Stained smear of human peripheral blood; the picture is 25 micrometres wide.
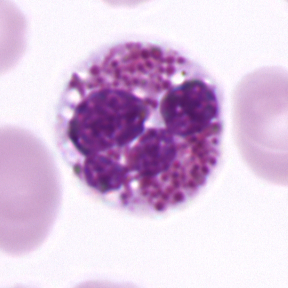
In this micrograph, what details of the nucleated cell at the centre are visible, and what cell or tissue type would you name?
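Look first at the edge: the cell has a round, smooth outline and is about 15 micrometres across. Now the chromatin, which is dense and dark purple. Then notice how the cytoplasm is packed with coarse, round, reddish-purple granules, all roughly uniform in size. What you are looking at is an eosinophil.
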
